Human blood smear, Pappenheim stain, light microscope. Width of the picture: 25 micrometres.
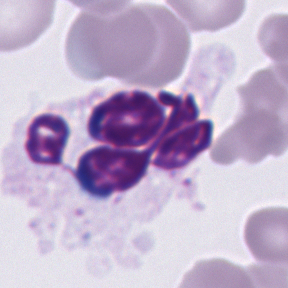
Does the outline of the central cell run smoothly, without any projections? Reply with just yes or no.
No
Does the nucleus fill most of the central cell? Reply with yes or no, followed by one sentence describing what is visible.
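No. The cytoplasm is abundant and very pale lilac.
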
